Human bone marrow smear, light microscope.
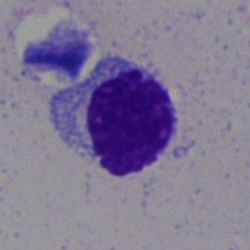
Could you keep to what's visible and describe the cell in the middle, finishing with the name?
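Look at how the nucleus sits off-centre, pushed over toward the right side of the cell. Its chromatin is dense and dark purple, with a few slightly paler spots. The cytoplasm is a pale greyish blue with a fine stippled texture and no coarse dark granules. It's a lymphocyte.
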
